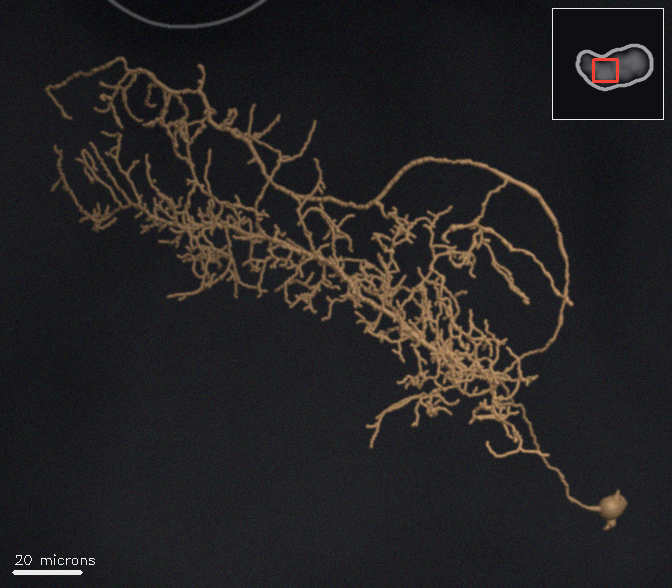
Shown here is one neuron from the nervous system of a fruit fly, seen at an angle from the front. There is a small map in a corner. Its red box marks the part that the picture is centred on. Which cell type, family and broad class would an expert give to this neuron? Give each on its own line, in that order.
IN12A008
hemilineage 12A
nerve-cord intrinsic neuron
